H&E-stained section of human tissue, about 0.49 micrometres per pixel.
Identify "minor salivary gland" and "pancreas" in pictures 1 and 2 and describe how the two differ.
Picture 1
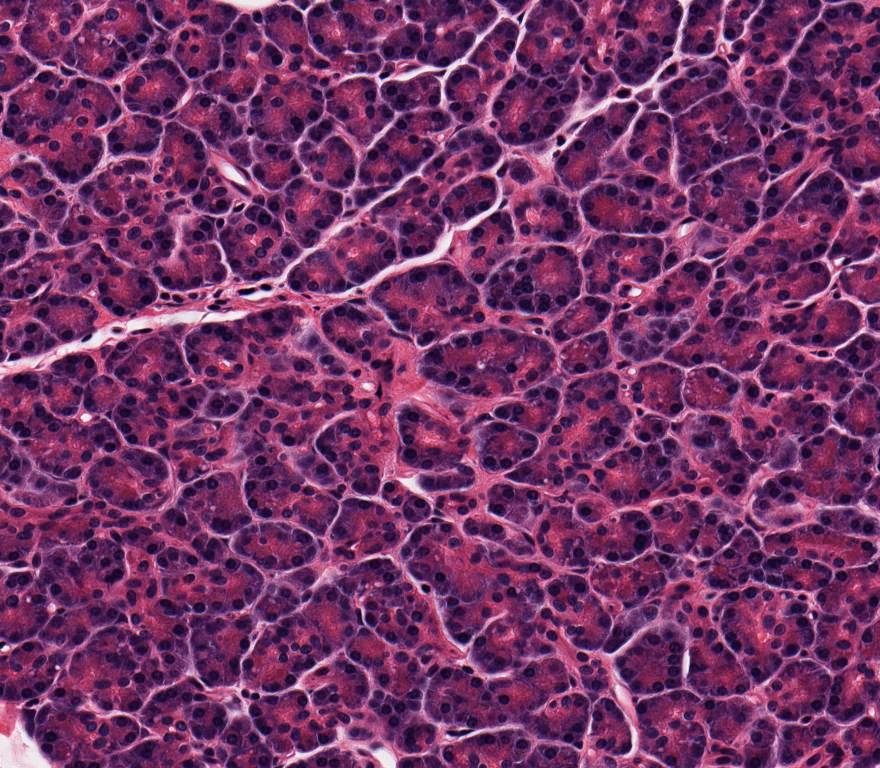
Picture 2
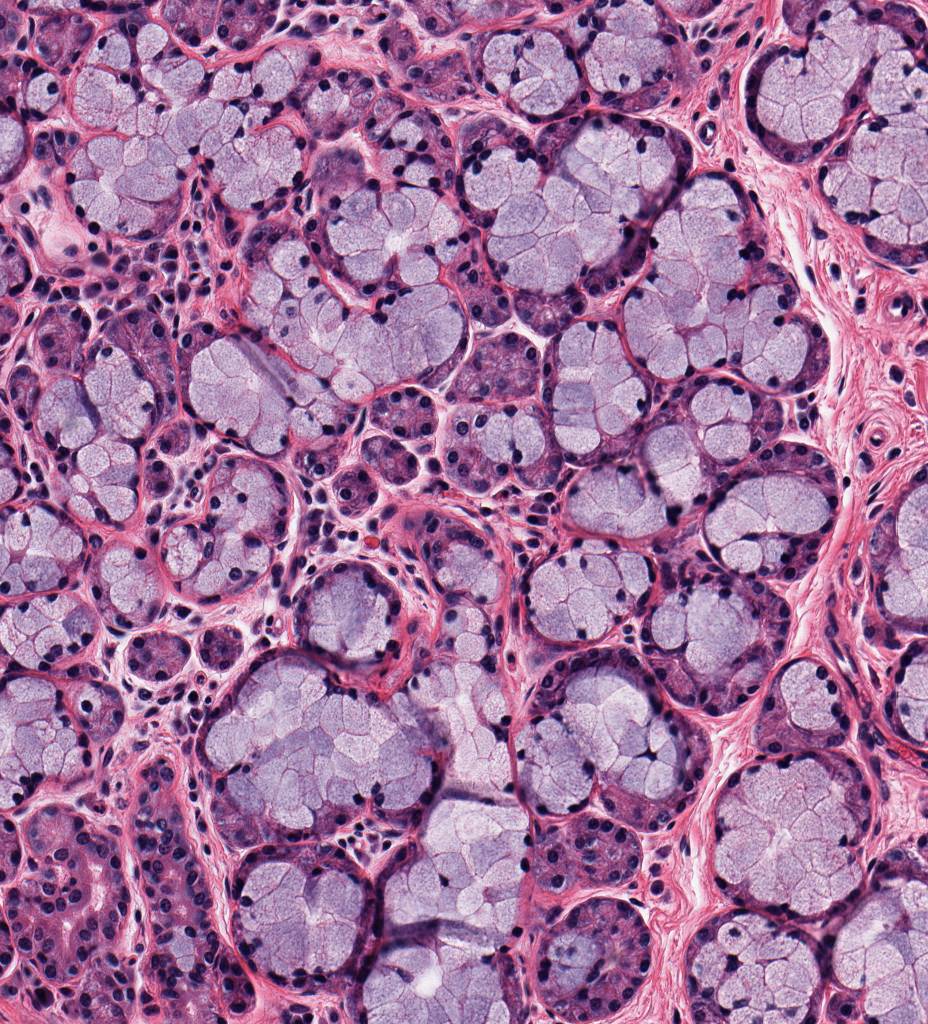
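Pancreas in picture 1; minor salivary gland in picture 2. Pancreas: field filled by closely packed rounded acini, only thin strands of stroma between. Acinar nuclei round, dark, basal, toward the outer edge of each acinus. Apical cytoplasm, toward the acinar centre, eosinophilic and granular. Acinar lumina tiny, barely visible. Minor salivary gland: closely packed rounded acini, thin connective tissue strands between. Most acini mucous, cytoplasm pale, greyish-blue, finely foamy. Mucous cell nuclei dark, flattened against the outer edge of each acinus. Smaller serous acini scattered among them, mostly centre and left: darker purple granular cytoplasm, round nuclei.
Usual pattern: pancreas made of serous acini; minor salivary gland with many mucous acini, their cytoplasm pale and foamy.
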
